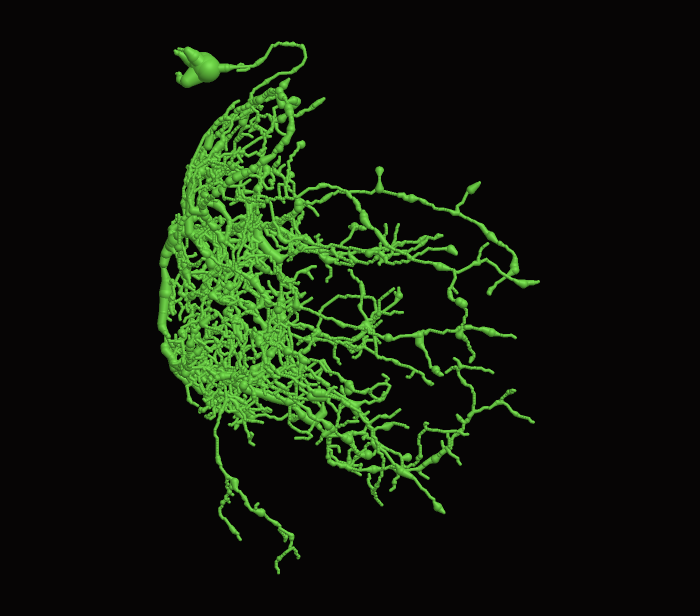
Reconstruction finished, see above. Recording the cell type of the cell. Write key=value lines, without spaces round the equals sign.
cell_type=AVLP418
